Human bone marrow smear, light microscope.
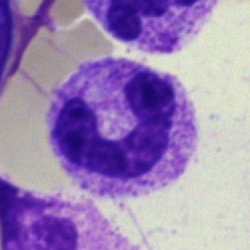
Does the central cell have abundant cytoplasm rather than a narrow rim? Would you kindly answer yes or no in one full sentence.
Yes, what surrounds the nucleus is a broad expanse of cytoplasm.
